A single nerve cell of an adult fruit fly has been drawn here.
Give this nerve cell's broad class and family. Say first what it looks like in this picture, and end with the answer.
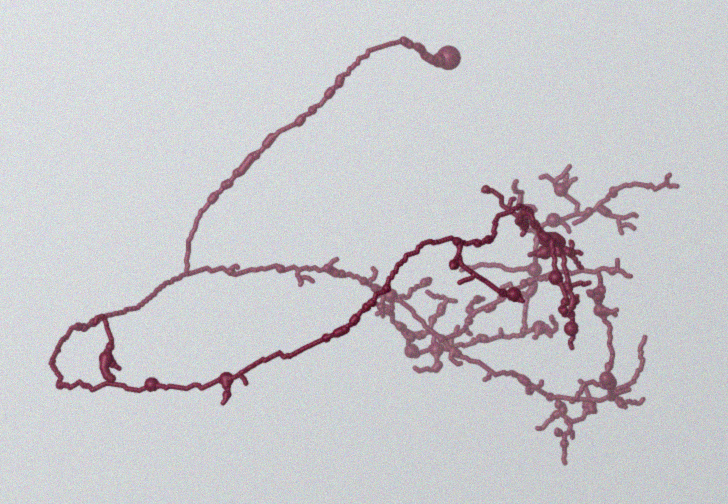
The cell body is at the top of the picture. Dozens of branch ends can be seen. It is a central-brain intrinsic neuron. The family is hemilineage DL1_dorsal.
